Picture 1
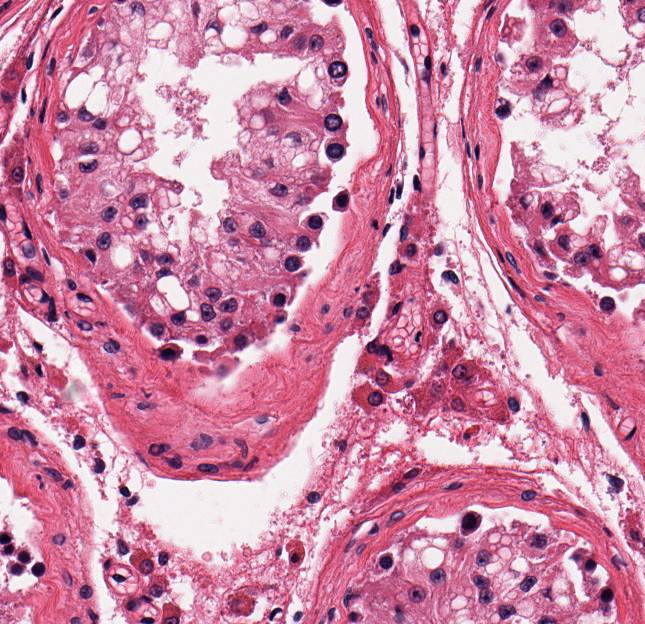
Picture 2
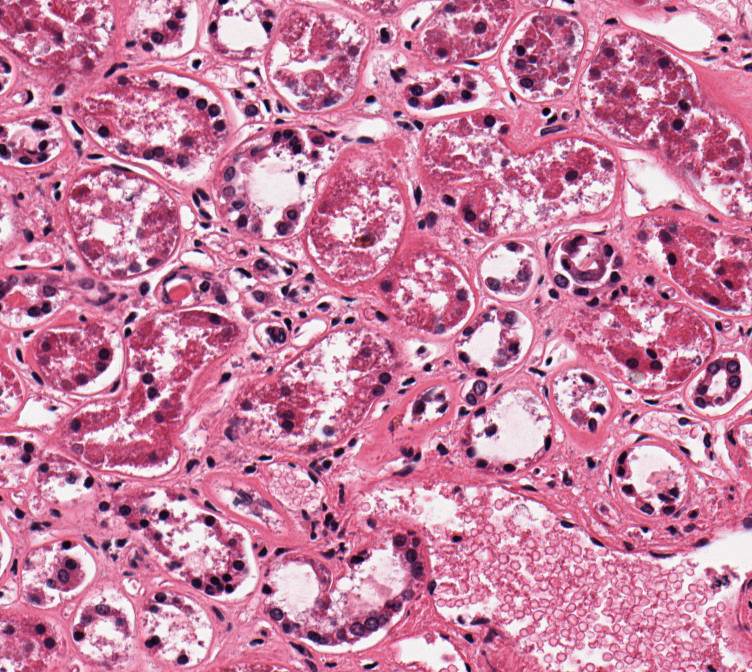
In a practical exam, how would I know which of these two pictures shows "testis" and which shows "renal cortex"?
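The testis is picture 1 and the renal cortex is picture 2. In picture 1, fibres and flattened spindle nuclei in the tubule walls run concentrically, parallel to the tubule outline. Cells inside the tubules have pale pink cytoplasm with many clear round vacuoles, and mostly round, dark nuclei scattered rather than set in a single row. A small cluster of polygonal cells with abundant pink cytoplasm and round nuclei lies between tubules near the centre. Picture 2 is filled with closely packed round to oval tubular cross-sections, each outlined by a distinct pink basement membrane rim, with narrow strips of stroma between them. Many are lined by cells with abundant granular eosinophilic cytoplasm and round dark nuclei. A few smaller tubules, mostly to the right, have low cuboidal cells with paler cytoplasm and more open lumens.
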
